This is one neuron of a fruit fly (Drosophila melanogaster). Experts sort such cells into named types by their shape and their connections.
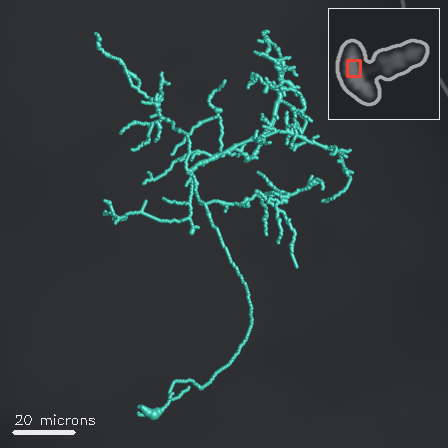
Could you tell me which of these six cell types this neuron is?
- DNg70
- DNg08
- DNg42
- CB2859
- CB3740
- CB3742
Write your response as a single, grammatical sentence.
It is to cell type CB3742 that the neuron belongs.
